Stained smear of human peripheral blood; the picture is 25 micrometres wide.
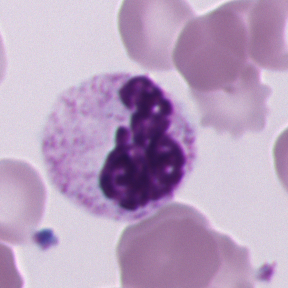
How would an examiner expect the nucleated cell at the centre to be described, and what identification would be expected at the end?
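See how round and smooth the outline is here. There's plenty of cytoplasm, pale pinkish-lilac, with fine pink-violet granules scattered right through it and no vacuoles. So that's a segmented neutrophil.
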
